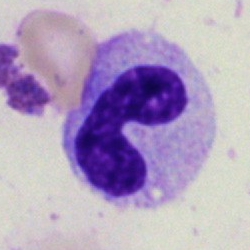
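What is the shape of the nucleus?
A curved, C-shaped band, its hollow opening toward the right.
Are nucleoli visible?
None are seen.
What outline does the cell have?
Roughly round, with a smooth edge.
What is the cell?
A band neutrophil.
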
